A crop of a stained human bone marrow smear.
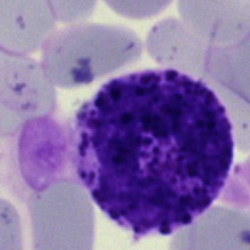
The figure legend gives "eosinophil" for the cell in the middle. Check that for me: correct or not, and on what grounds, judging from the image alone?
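The granules are scattered over the whole cell, right across where the nucleus would lie, so its outline is hidden.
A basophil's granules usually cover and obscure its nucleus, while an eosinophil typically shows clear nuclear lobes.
So eosinophil doesn't fit here; this is a basophil. The round outline doesn't separate the two.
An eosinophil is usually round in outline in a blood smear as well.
Along the left edge there's a narrower, paler lilac zone with fewer granules, and pale red cells crowd in close on several sides.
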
